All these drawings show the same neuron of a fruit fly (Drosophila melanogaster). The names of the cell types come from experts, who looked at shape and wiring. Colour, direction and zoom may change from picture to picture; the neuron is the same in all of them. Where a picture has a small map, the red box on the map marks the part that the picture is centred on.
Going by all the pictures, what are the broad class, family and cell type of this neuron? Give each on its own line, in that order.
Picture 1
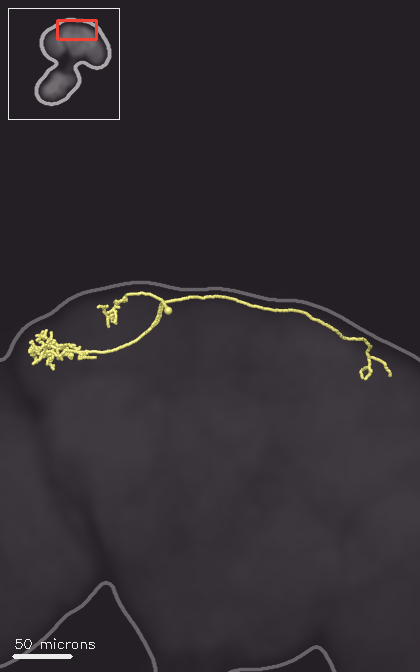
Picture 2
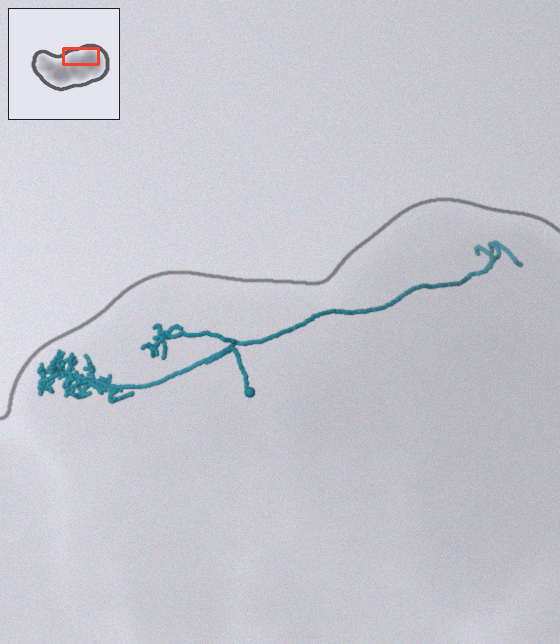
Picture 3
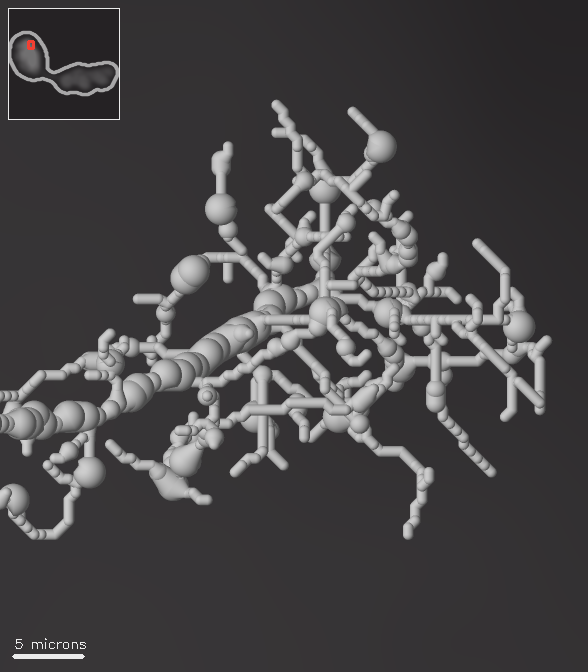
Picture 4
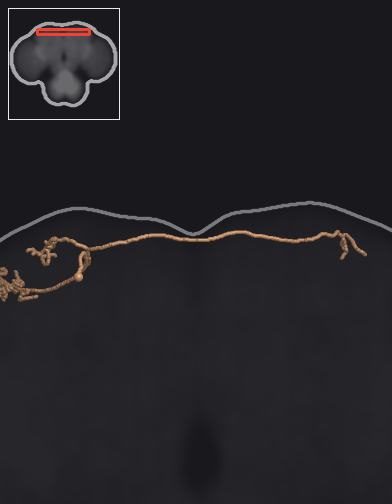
central-brain intrinsic neuron
hemilineage LHd1
CB2184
